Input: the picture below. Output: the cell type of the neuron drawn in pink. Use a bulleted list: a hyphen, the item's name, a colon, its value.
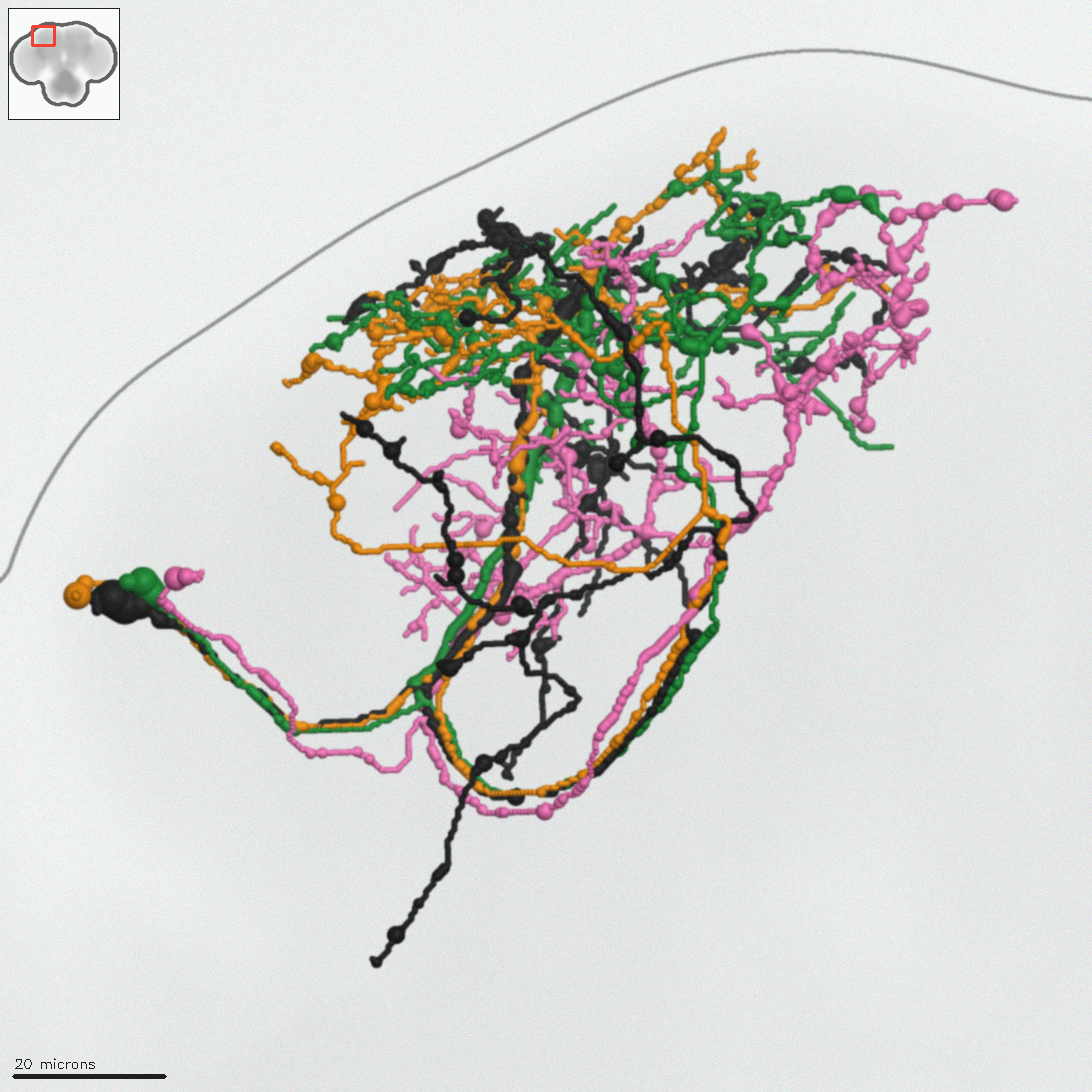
- cell type: SLP044_a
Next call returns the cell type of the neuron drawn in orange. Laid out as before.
- cell type: SLP040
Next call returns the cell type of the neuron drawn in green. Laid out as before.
- cell type: SLP038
